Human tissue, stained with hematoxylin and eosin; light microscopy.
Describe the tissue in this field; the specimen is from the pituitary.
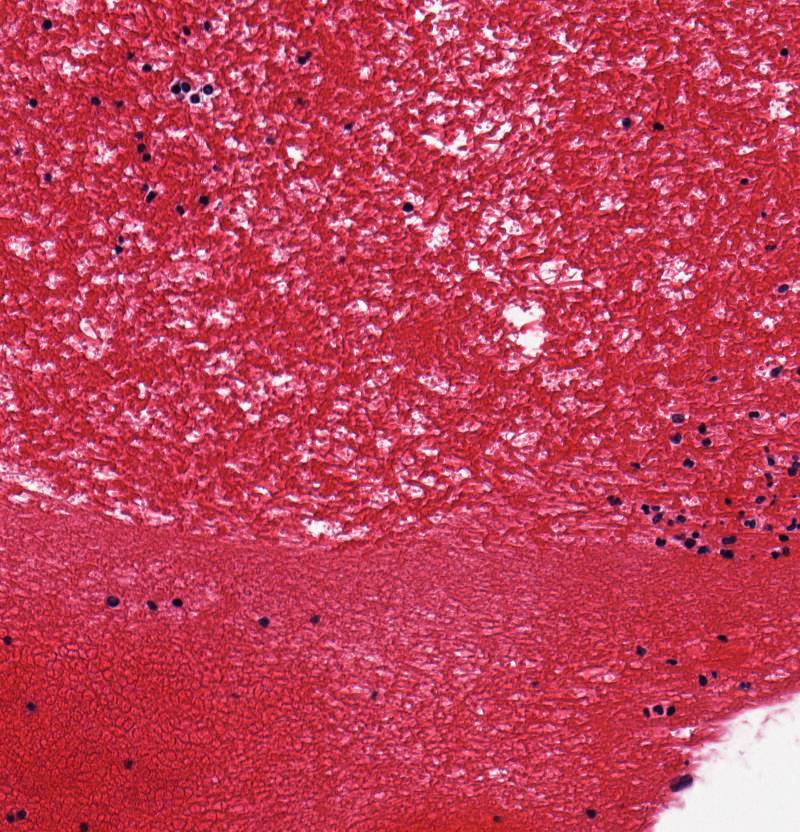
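A deep red, mottled zone broken by many small pale clefts takes up the upper two-thirds of the field. The bottom-right corner is a white empty area with a ragged tissue margin. Epithelium and glands are absent throughout.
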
